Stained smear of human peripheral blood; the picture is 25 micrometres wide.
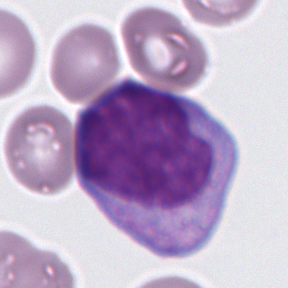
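Atypical promyelocyte in a stained peripheral blood smear. The cell, about 16 by 14 micrometres, has an angular outline with several straight-edged sides. Its nucleus, about 12 by 10 micrometres, lies toward the upper left and fills about 60% of the cell's area, with chromatin of a coarse, mottled texture. A broad band of cytoplasm runs below and to the right of the nucleus, with a few fine purplish dots scattered in it.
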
